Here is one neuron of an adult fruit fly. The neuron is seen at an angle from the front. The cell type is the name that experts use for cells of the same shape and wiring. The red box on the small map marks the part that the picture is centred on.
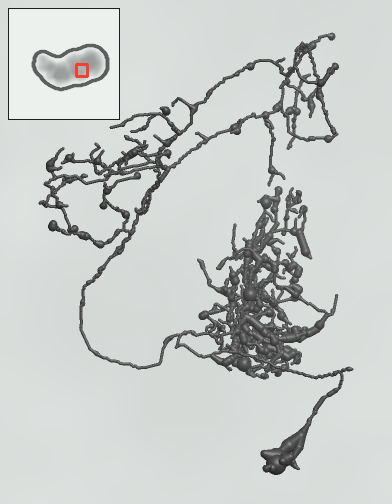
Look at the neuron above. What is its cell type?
vLN27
